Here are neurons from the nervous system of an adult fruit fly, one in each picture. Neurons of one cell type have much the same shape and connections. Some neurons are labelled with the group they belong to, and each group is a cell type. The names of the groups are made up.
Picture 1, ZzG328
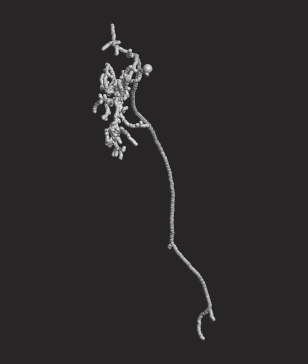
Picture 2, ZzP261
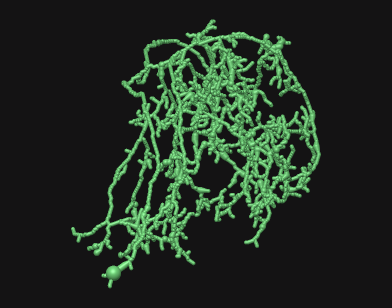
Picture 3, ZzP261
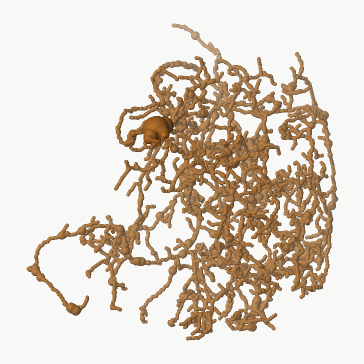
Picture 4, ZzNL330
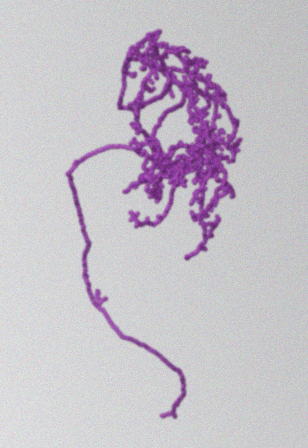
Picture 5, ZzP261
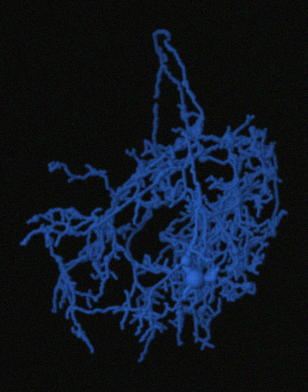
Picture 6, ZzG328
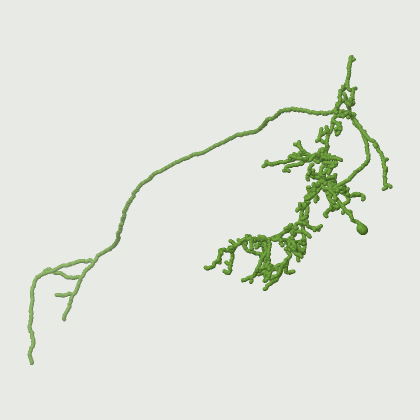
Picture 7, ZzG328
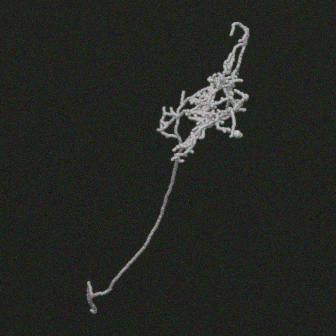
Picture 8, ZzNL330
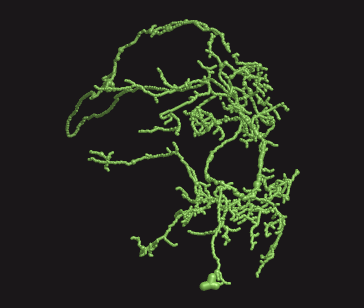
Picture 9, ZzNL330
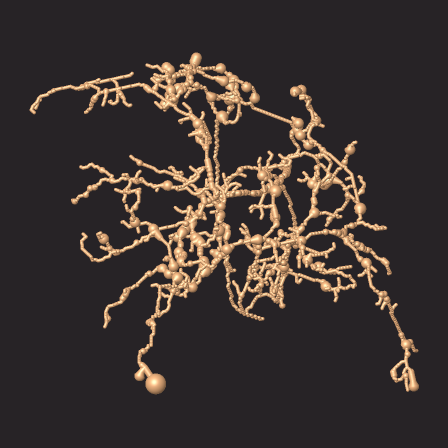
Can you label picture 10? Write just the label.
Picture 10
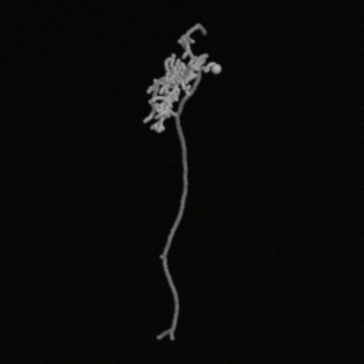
ZzG328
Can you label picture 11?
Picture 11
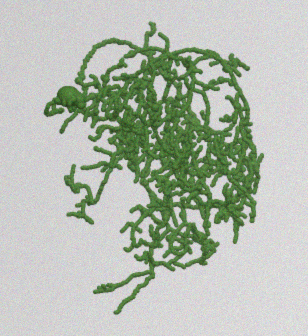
ZzP261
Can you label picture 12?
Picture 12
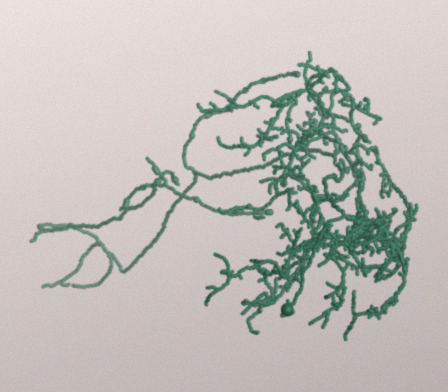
ZzNL330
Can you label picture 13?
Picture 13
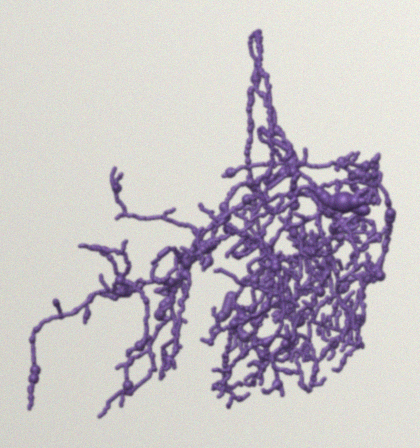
ZzP261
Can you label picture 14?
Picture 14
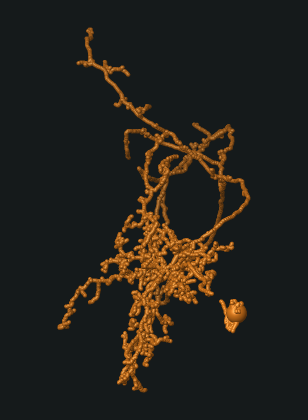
ZzG328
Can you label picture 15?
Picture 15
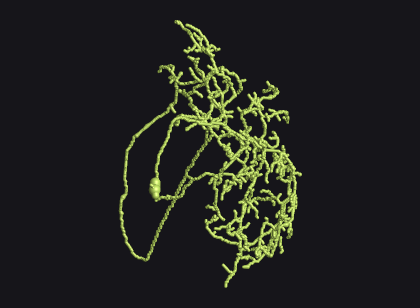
ZzNL330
